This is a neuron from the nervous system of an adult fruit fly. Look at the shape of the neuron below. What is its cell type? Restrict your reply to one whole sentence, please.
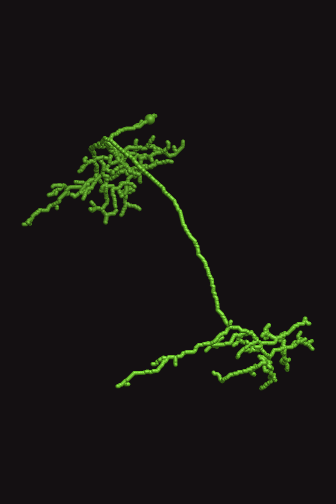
The type of this neuron is the cell type MeLo13.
